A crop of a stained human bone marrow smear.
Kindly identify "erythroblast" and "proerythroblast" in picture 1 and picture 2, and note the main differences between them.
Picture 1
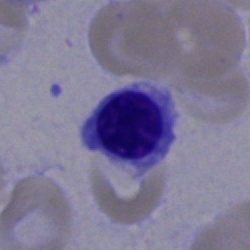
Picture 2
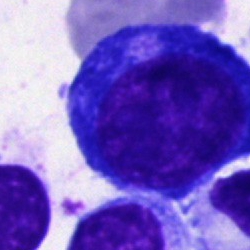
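The erythroblast appears in picture 1, and the proerythroblast in picture 2. In the erythroblast, the chromatin is dense and dark purple throughout the nucleus, whereas the proerythroblast's chromatin, also dark purple, has a finely stippled texture rather than coarse blocks. The erythroblast's outline is irregular and ragged on the right side, and its cytoplasm bulges out most at the left edge. The proerythroblast, by contrast, is large and roughly round in outline. Its cytoplasm is an intense deep blue, forming a rim that is widest on the left and upper side of the nucleus. A paler patch lies in this cytoplasm at the top of the cell, next to the nucleus. Neither cell shows granules in its cytoplasm. A red cell lies against the lower edge of the erythroblast.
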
